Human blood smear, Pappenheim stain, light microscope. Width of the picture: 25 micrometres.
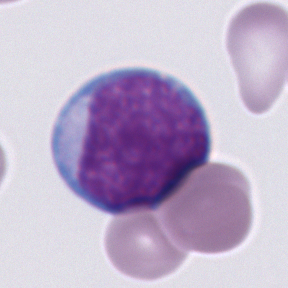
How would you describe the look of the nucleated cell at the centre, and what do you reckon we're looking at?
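See how the nucleus, about 12 micrometres across, sits off-centre toward the right side of a cell about 13 micrometres across. Its chromatin is deep purple, with a patchy, speckled texture. The cytoplasm is pale blue and forms a crescent that is widest on the left side. This cell is a myeloblast.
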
